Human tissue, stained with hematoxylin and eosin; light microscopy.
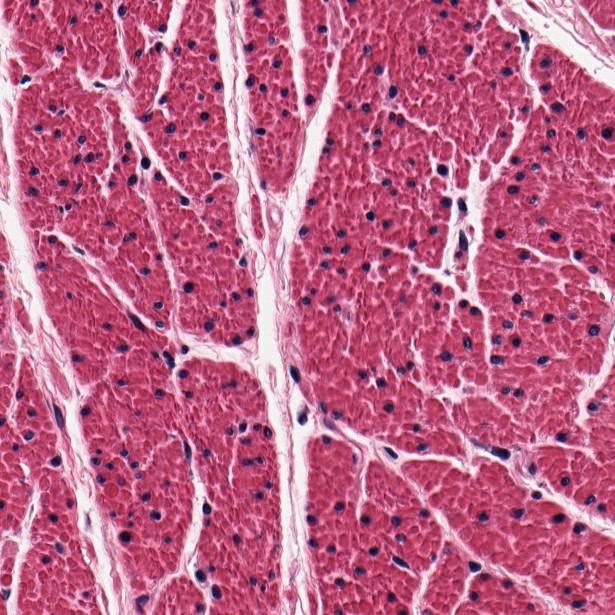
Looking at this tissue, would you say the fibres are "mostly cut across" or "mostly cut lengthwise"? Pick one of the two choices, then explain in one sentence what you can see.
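Mostly cut across. Within the bundles the cells are cut across, appearing as many small, closely packed polygonal profiles.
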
